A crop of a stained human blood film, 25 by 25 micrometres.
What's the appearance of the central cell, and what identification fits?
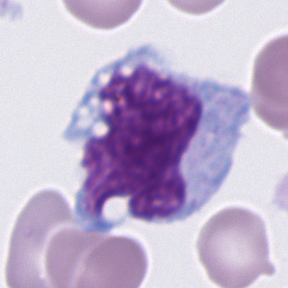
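Folded and irregular, the nucleus has a deep notch in its lower edge. Pale grey-blue cytoplasm holds several small clear vacuoles at the nucleus's upper left; one larger round clear vacuole sits within the notch. The cell is a monocyte.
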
